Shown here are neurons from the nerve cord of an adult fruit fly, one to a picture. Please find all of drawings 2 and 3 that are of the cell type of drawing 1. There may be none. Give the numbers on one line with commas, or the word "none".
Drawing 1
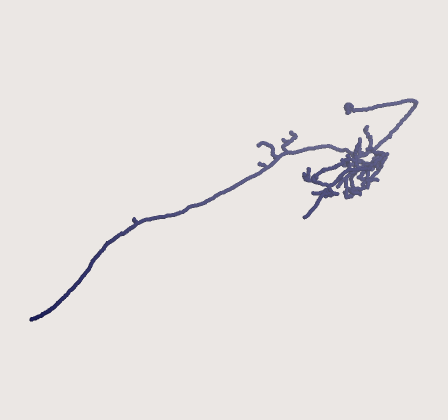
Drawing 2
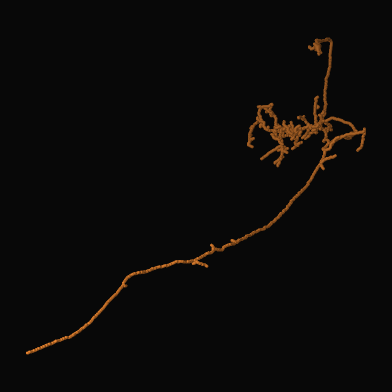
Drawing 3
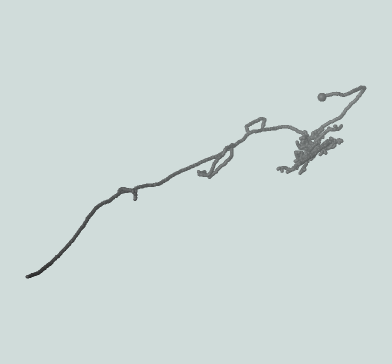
2, 3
